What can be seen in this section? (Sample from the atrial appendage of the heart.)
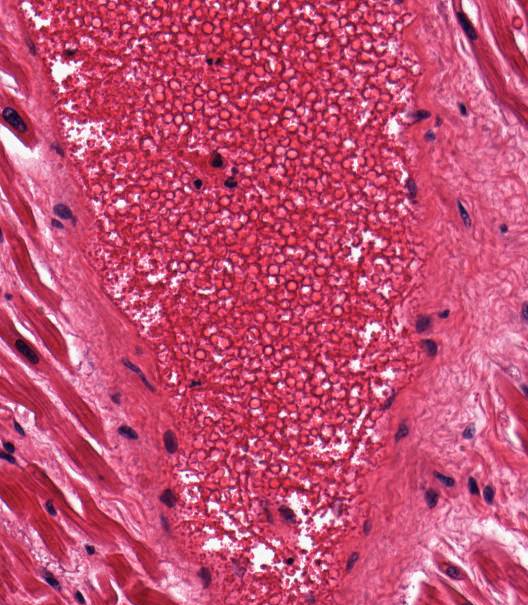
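Filling the centre of the field is a wedge-shaped lumen packed with red blood cells, narrowing toward the bottom. These red blood cells are densely packed, round and pale-centred. Nuclei within the fibres are elongated and dark purple. No fat cells are present.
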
